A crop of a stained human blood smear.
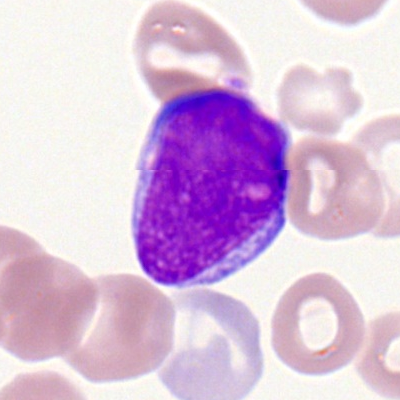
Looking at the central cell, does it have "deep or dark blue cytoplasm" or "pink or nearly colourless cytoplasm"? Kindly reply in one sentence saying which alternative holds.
The cytoplasm of the cell takes up a strong blue stain.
